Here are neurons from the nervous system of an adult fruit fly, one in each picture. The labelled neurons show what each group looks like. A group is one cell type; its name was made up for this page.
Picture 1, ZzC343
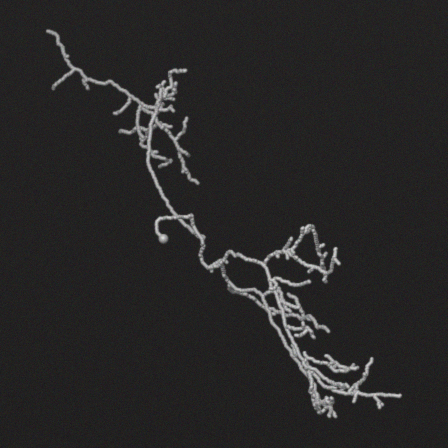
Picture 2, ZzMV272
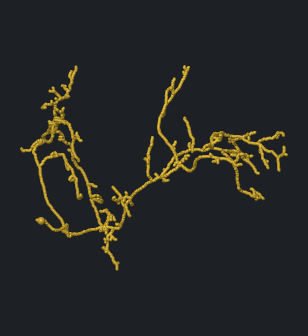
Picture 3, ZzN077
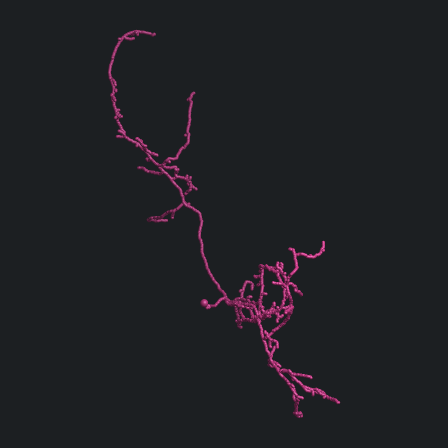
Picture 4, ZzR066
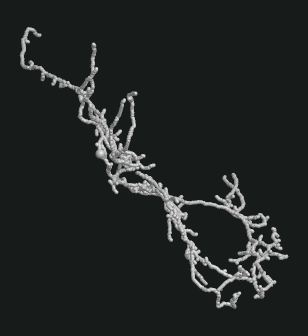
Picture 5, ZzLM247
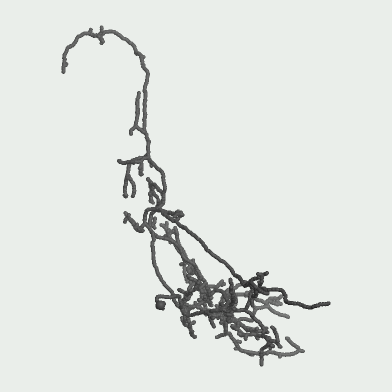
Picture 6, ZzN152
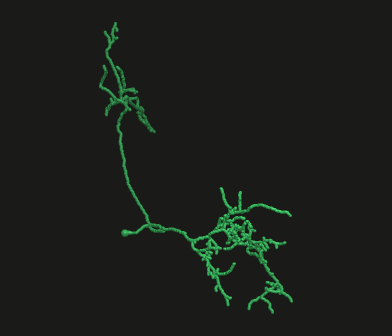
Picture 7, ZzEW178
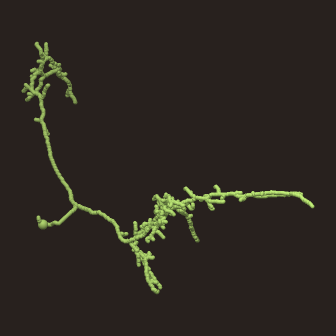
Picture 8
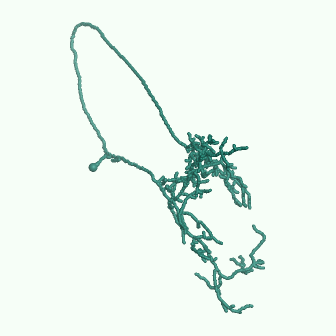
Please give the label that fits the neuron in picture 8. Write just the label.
ZzN152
